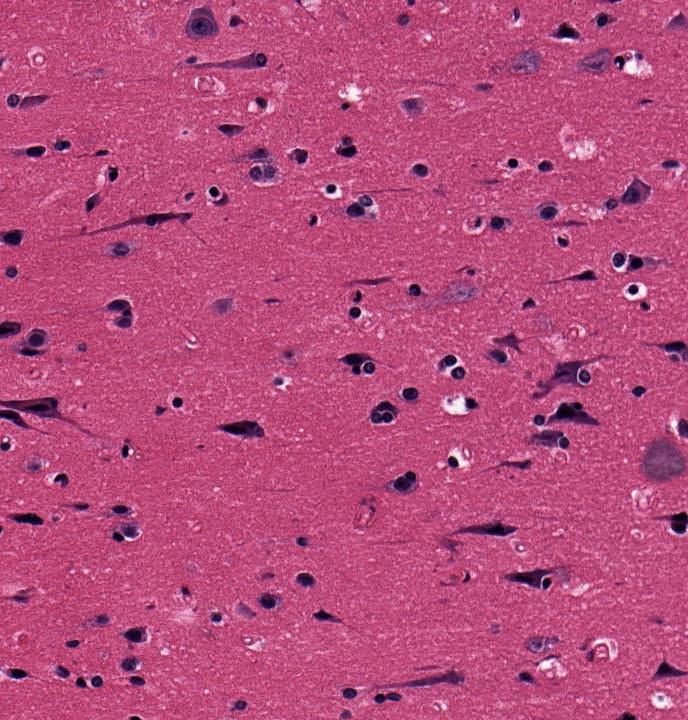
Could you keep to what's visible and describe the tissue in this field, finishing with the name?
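A finely granular pink background occupies the whole field, with separate cells scattered through it and no organised units such as glands or tubules. Most cells are small, with round, dark nuclei and little visible cytoplasm. Among them are neurons with angular, triangular cell bodies tapering into long slender processes. Cells are distributed fairly evenly across the field, not crowded into one region. The tissue is cerebral cortex.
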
